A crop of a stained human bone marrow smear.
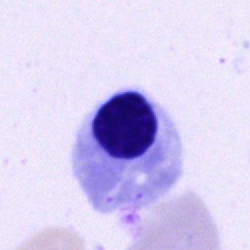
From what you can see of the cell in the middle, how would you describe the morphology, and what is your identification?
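Starting with the nucleus, I see it sitting off-centre toward the top of the cell, its chromatin dark and dense throughout. Below it there is more cytoplasm than above, and in that lower cytoplasm a small clear spot. I'd call this an erythroblast.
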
